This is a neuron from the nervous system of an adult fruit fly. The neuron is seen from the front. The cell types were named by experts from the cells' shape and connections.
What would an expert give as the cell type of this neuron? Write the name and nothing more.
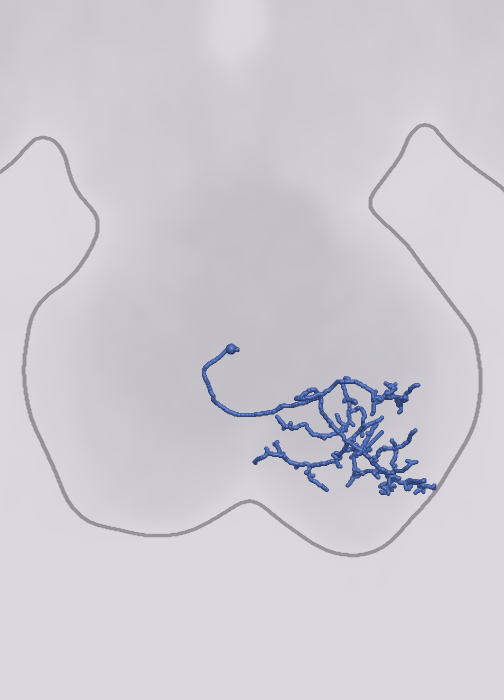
IN01A067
